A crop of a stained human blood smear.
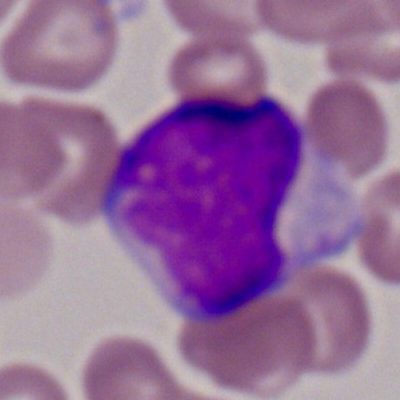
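Myeloblast, stained blood smear under the light microscope. The nucleus fills most of the cell and stains deep purple, with small pale spots scattered through the dark chromatin. The cell outline is irregular and somewhat angular.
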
